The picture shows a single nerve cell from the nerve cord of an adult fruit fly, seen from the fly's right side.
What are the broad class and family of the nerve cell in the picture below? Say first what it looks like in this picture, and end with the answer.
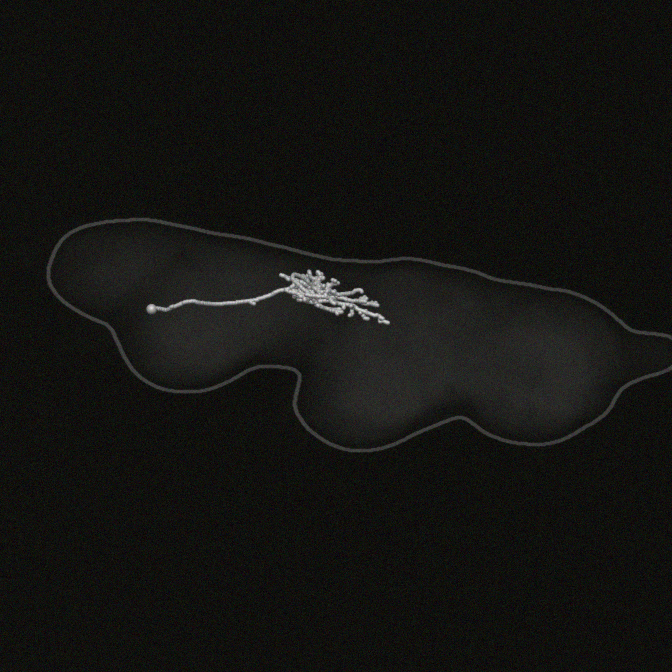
As drawn here it is more than twice as wide as it is tall. Its broad class is nerve-cord intrinsic neuron. Its family is hemilineage 06A.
